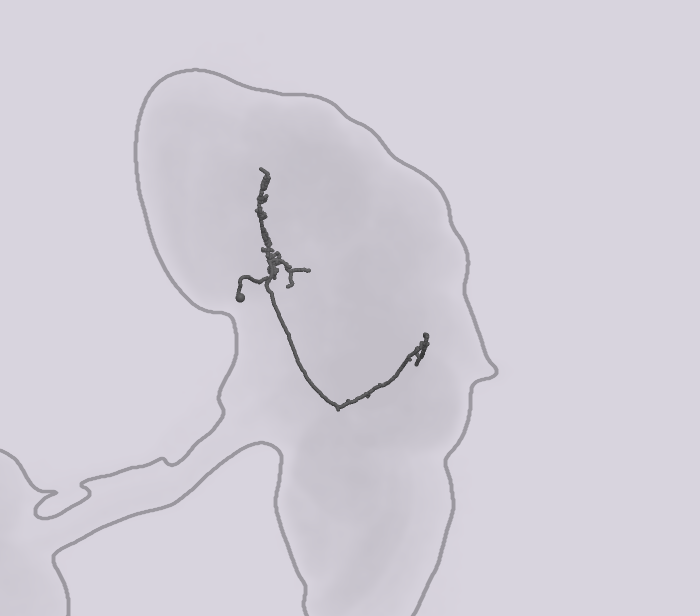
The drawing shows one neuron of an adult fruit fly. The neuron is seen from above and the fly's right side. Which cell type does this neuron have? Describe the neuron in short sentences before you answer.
It lies in the brain. As drawn here it is taller than it is wide. It is a central-brain intrinsic neuron. The cell type is WED145.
